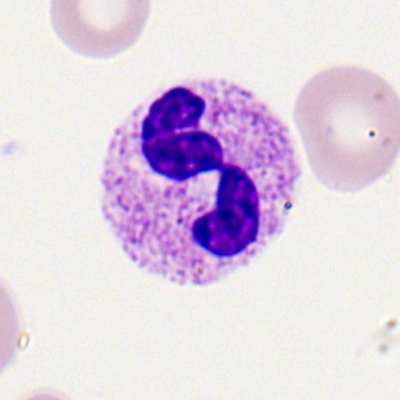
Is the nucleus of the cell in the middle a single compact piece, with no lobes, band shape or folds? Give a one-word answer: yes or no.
No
